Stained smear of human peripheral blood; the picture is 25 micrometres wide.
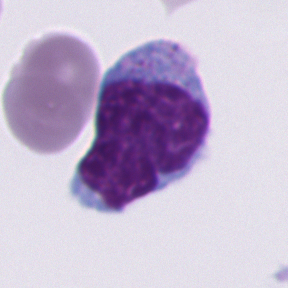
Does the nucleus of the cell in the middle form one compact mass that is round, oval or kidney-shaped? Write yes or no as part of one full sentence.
No, into separate lobes the nucleus of the cell is divided.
